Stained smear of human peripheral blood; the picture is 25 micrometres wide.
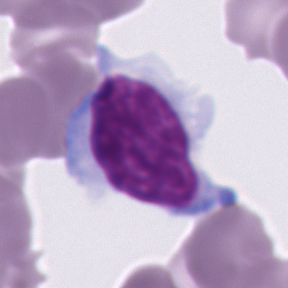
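Hairy cell: the cell in the middle of the picture. Its outline is irregular rather than round. The chromatin is dark purple and coarsely clumped. The cytoplasm is pale blue and shows no granules.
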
